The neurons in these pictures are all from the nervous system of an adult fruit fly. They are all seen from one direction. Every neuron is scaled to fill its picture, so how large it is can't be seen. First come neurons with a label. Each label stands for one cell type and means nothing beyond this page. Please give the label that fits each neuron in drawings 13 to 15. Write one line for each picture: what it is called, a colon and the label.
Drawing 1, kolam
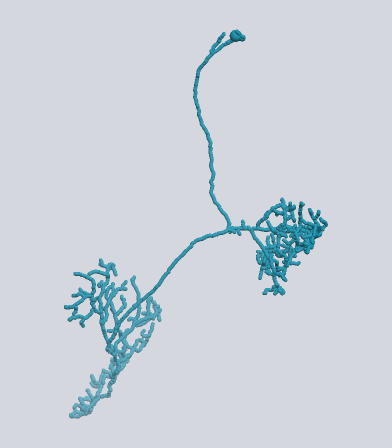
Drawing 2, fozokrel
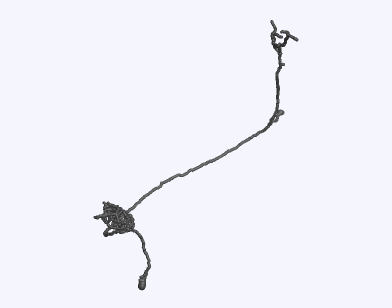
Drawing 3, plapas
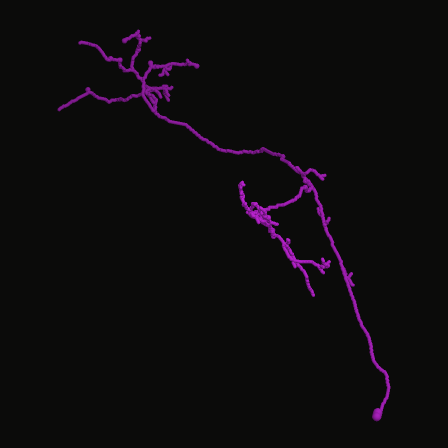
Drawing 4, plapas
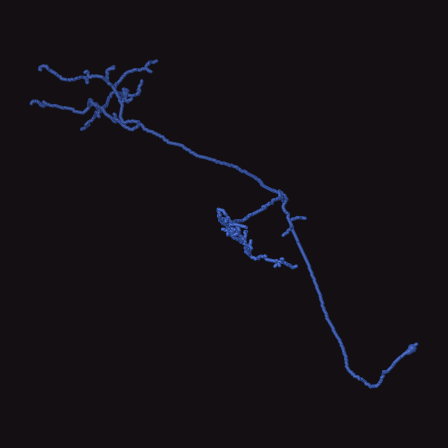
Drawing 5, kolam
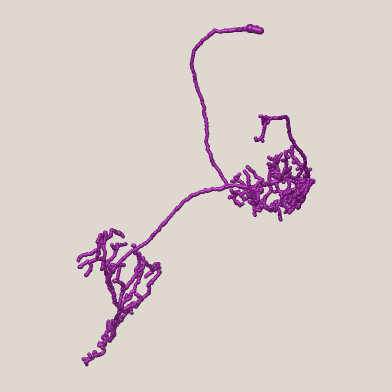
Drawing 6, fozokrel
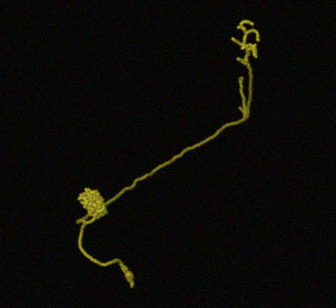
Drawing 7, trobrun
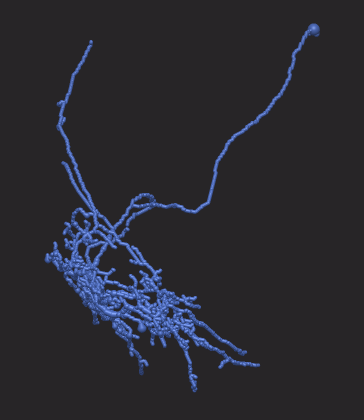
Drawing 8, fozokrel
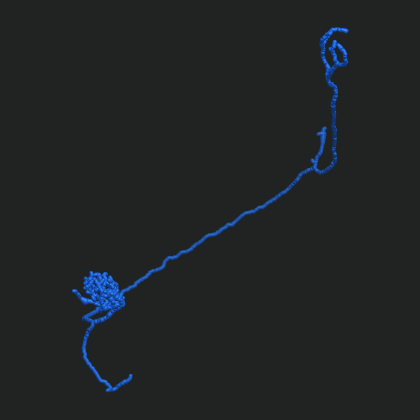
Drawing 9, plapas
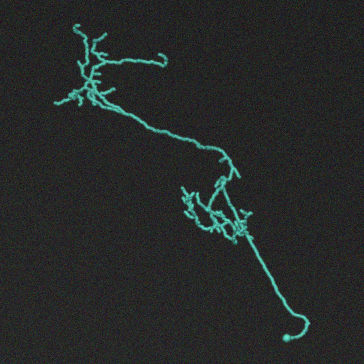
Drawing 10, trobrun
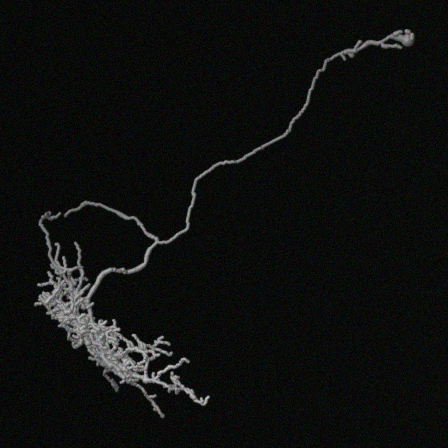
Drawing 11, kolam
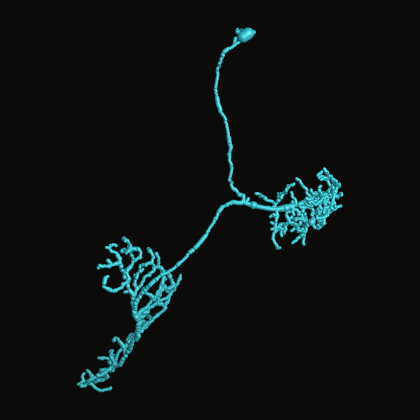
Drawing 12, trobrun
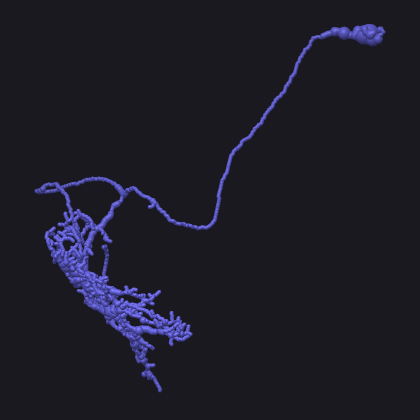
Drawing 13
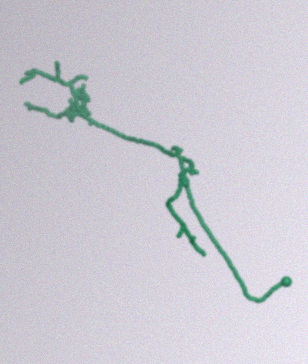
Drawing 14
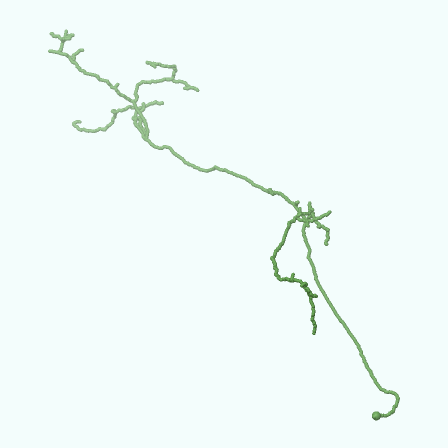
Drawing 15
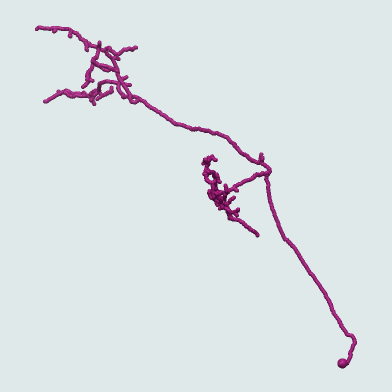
13: plapas
14: plapas
15: plapas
